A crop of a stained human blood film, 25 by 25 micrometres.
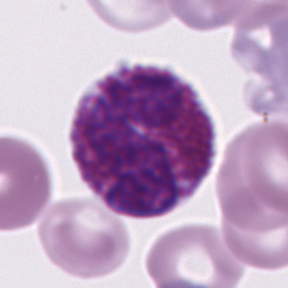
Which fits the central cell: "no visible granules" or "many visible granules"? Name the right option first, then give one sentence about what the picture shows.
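Many visible granules. Coarse granules crowd the whole cell.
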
